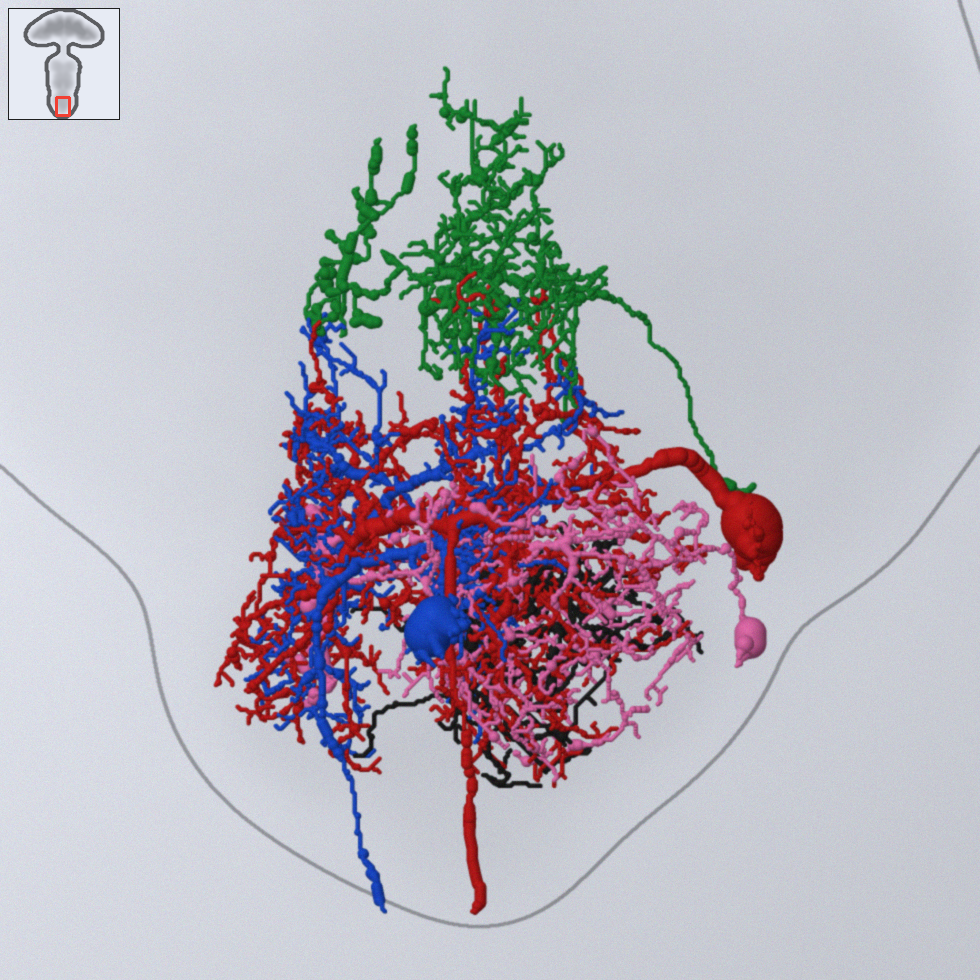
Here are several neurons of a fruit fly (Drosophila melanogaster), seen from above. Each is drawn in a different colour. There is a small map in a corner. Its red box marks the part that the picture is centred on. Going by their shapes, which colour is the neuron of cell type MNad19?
red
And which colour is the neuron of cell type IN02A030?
black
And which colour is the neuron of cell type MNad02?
blue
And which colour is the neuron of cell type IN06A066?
green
